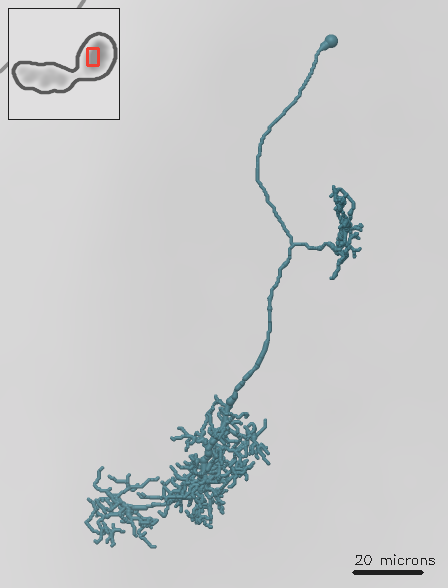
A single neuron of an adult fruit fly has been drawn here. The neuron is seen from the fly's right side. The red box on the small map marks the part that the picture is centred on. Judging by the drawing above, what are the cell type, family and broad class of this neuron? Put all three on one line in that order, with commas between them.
LPLC1, hemilineage VPNd1, visual projection neuron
